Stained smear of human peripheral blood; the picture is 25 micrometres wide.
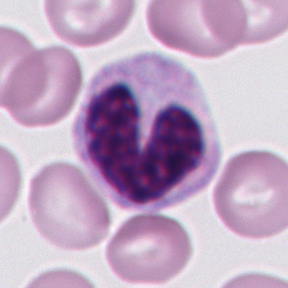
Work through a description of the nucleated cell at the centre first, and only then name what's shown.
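The cell has a roughly round outline. Its nucleus carries a notch that opens toward the top of the picture. The cytoplasm forms a wider rim above the nucleus than below it, and it holds fine, faint granules. This is a band neutrophil.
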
